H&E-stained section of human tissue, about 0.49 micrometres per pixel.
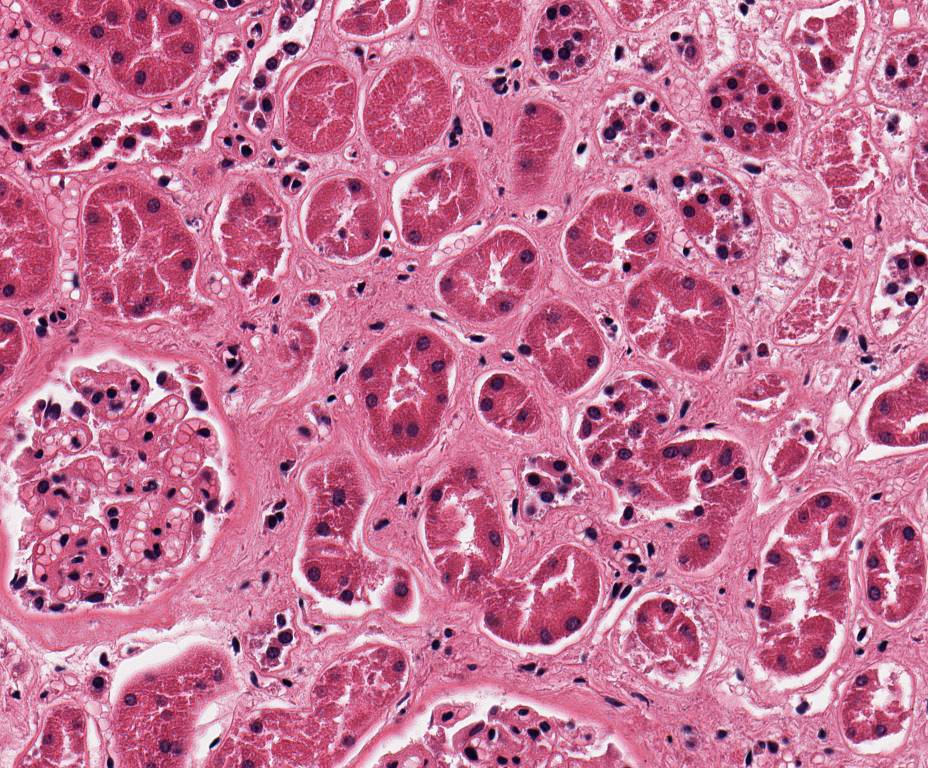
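Renal cortex, H&E. Tubules: rounded cross-sections pack most of the field. Lining: in most tubules, cells with abundant deep pink granular cytoplasm and round dark nuclei. Lumens: mostly narrow, branching, star-shaped slits. Interstitium: strips between the tubules, widened by pale pink fibrous tissue holding scattered small dark nuclei.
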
